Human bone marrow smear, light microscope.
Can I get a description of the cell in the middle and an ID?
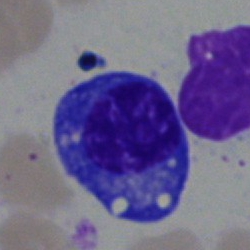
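Seen as a whole, the central cell is a rounded oval with a smooth border. Its rim of cytoplasm is widest below the nucleus, and just below the nucleus the cytoplasm forms a paler, lighter-blue zone. Near the bottom edge of the cytoplasm lie two distinct round clear vacuoles. The cell is a plasma cell.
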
